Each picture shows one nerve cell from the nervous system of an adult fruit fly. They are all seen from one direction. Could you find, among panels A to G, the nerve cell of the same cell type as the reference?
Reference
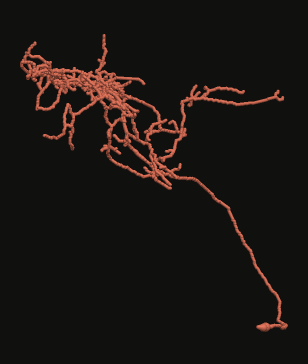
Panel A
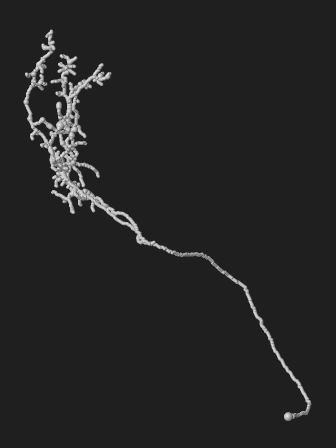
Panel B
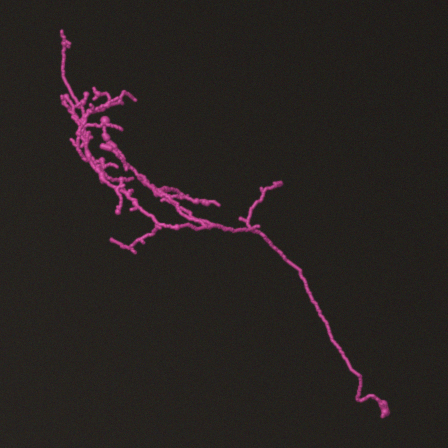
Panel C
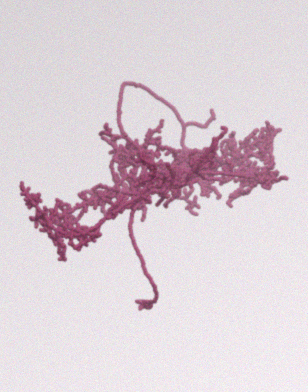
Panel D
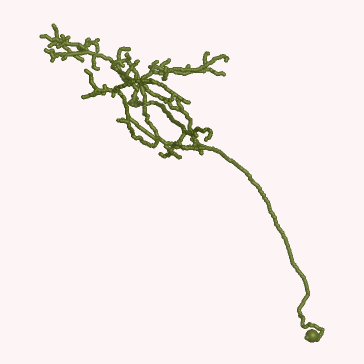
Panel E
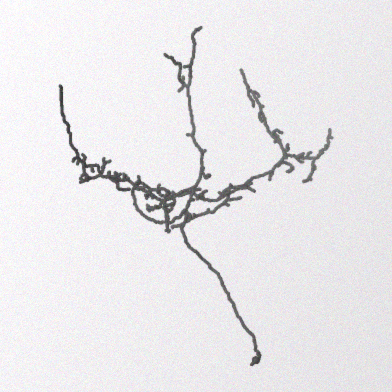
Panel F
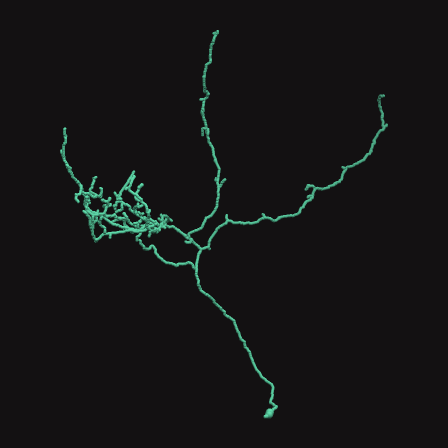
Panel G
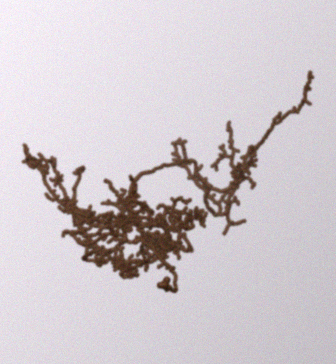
Panel D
